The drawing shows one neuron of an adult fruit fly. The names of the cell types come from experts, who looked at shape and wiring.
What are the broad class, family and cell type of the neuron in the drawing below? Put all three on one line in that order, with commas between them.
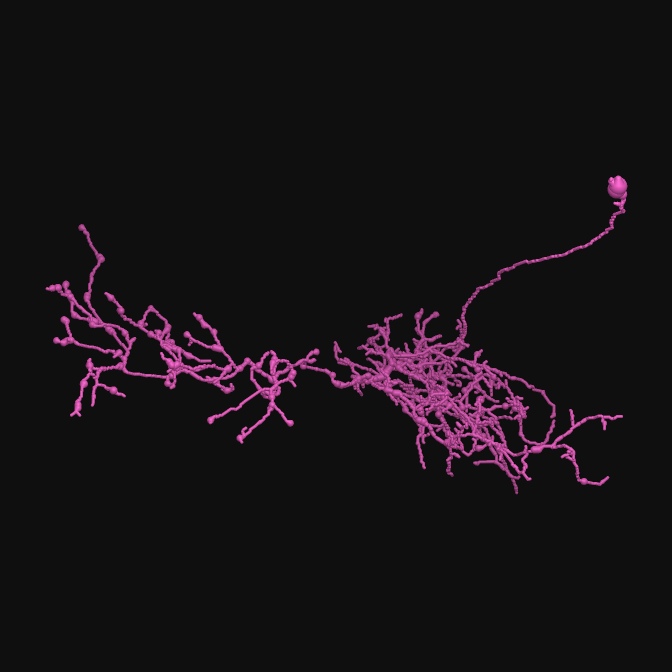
central-brain intrinsic neuron, hemilineage DM5_central, LAL163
